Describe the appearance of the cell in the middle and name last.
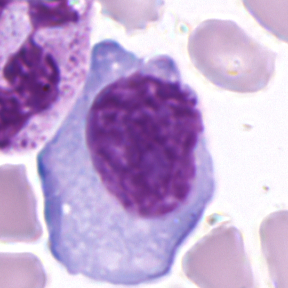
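First, the chromatin stains dark purple and is coarsely clumped, with paler gaps between the clumps. Second, the cytoplasm is abundant and pale grey-blue. Third, that cytoplasm shows no distinct purple granules. By contrast, the neighbouring cell at the upper left has pinkish cytoplasm full of purple granules. The cell in the middle is a plasma cell.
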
